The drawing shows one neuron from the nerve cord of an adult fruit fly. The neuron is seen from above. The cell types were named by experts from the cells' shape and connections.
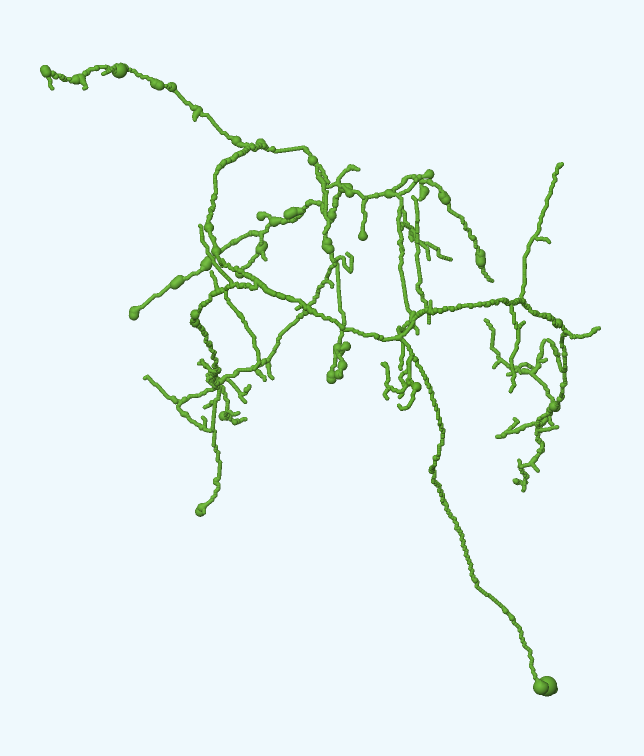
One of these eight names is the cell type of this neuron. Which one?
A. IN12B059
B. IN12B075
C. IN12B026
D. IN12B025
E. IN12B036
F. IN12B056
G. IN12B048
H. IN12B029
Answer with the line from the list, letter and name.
B. IN12B075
